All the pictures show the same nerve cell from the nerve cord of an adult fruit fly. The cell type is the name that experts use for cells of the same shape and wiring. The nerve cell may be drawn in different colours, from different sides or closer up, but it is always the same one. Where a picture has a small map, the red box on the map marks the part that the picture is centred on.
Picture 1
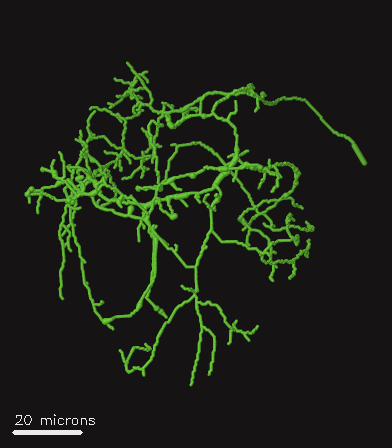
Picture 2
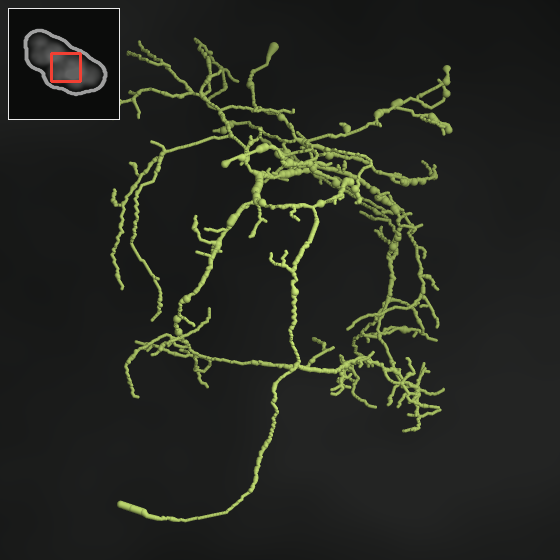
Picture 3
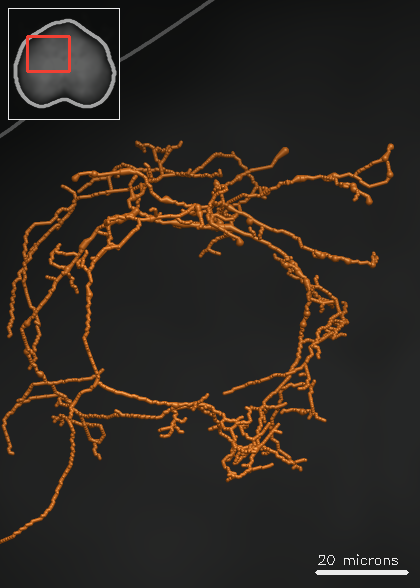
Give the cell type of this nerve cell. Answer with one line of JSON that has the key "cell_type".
{"cell_type": "SNpp27"}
